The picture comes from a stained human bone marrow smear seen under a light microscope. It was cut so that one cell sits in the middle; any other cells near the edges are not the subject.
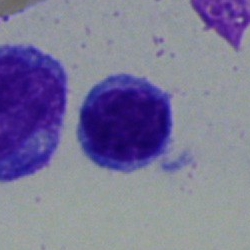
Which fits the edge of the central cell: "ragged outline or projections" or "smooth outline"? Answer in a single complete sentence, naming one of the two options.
This cell has a smooth edge with no projections, blebs or tags.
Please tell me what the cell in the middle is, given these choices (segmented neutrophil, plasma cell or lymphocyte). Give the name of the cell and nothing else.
lymphocyte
